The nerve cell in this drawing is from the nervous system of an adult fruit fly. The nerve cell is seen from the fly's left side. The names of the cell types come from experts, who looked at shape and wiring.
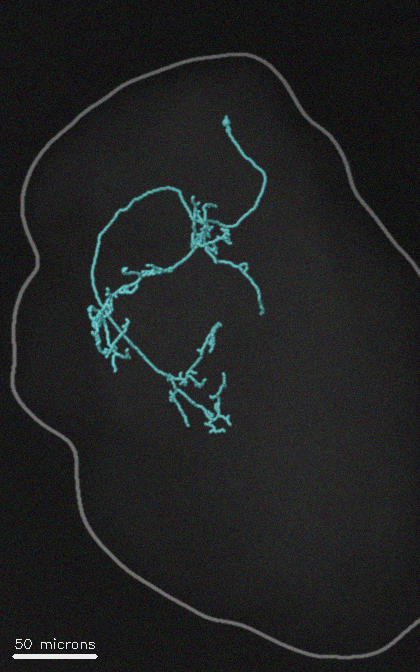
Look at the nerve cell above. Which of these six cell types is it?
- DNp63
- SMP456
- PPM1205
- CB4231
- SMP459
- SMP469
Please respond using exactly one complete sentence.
The neuron has CB4231 as its cell type.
